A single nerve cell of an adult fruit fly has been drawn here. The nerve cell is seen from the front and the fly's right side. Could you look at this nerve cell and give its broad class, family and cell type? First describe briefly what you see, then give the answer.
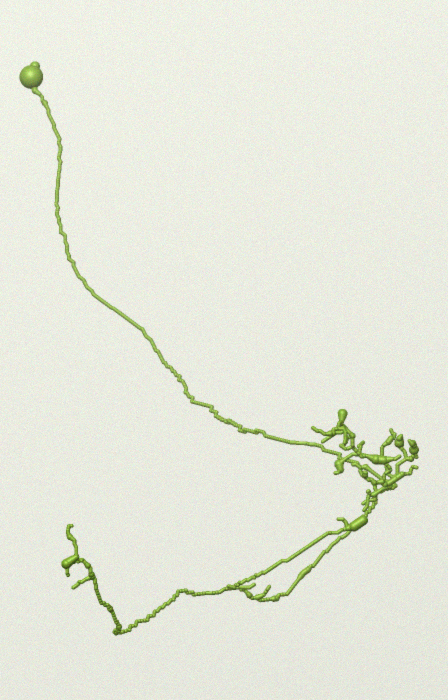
Its cell body lies at the upper left of the picture. As drawn here it is taller than it is wide. Its broad class is central-brain intrinsic neuron. The name of its family is class CX. It is of cell type vDeltaM.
